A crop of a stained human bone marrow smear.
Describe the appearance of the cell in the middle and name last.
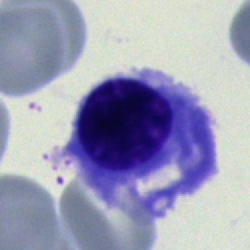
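Its chromatin looks dense, very dark purple. Blue-violet cytoplasm sits mostly to the right of and below the nucleus. Along the right side, the outline turns irregular, with frayed, ragged projections. Toward the lower right, the cytoplasm holds pale, clear areas. This is an erythroblast.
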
